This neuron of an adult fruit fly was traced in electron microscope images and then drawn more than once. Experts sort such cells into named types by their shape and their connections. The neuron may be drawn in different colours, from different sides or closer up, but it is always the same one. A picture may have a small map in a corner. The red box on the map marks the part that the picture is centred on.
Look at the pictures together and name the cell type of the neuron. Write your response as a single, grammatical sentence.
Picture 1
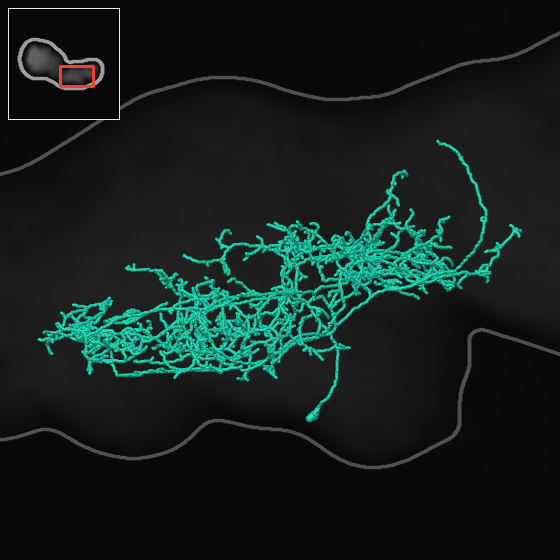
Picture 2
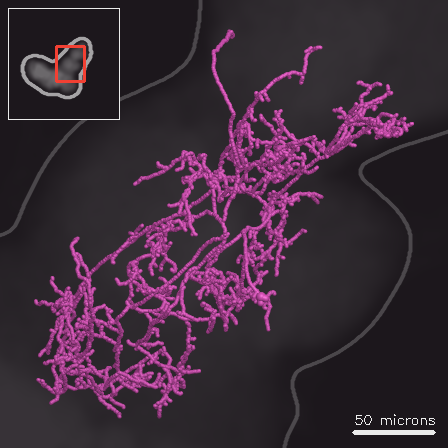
Included in the cell type INXXX056 is this neuron.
